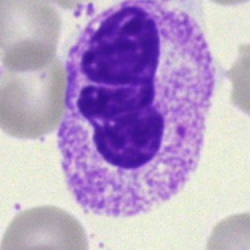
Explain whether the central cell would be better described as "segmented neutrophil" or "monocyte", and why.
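It is a segmented neutrophil. Its cytoplasm is plentiful and pale lilac, widest on the right side of the nucleus.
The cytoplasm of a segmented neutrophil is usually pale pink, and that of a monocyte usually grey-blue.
The nucleus lies off-centre toward the left, with dense, dark purple chromatin throughout. The cell outline is a smooth oval, taller than it is wide.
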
